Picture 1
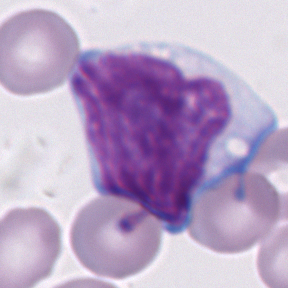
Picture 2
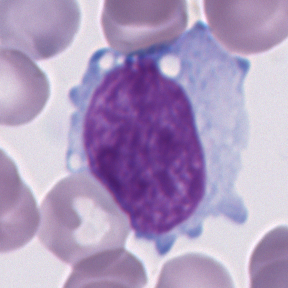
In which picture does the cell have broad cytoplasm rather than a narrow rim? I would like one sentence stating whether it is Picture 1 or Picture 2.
Abundant cytoplasm surrounds the nucleus in picture 2.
